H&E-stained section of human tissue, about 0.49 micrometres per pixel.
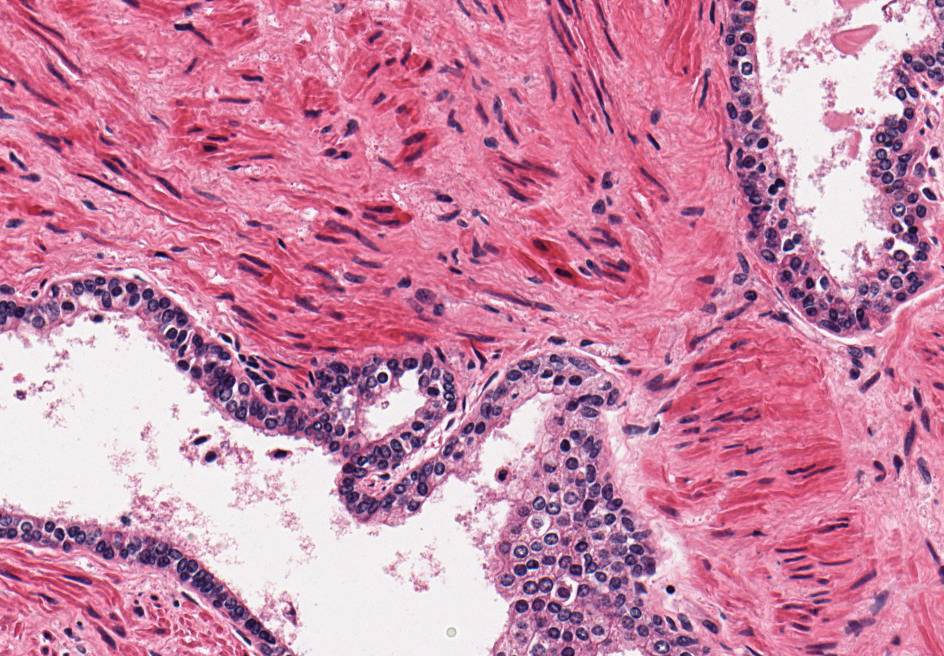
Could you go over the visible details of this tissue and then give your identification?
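The stroma holds smooth muscle bundles with bright pink cytoplasm and elongated, blunt-ended nuclei. Just below and right of centre, epithelium is heaped into several layers of cells with round nuclei. Gland lumens are mostly empty, with scattered wisps of pale pink material. This is prostate.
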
